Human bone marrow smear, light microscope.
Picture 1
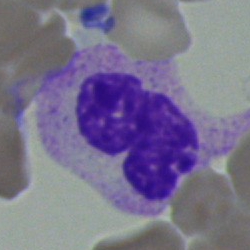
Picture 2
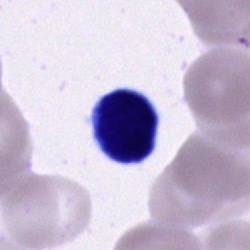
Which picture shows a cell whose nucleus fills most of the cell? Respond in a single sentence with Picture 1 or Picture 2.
Scant cytoplasm is found in the cell of picture 2.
